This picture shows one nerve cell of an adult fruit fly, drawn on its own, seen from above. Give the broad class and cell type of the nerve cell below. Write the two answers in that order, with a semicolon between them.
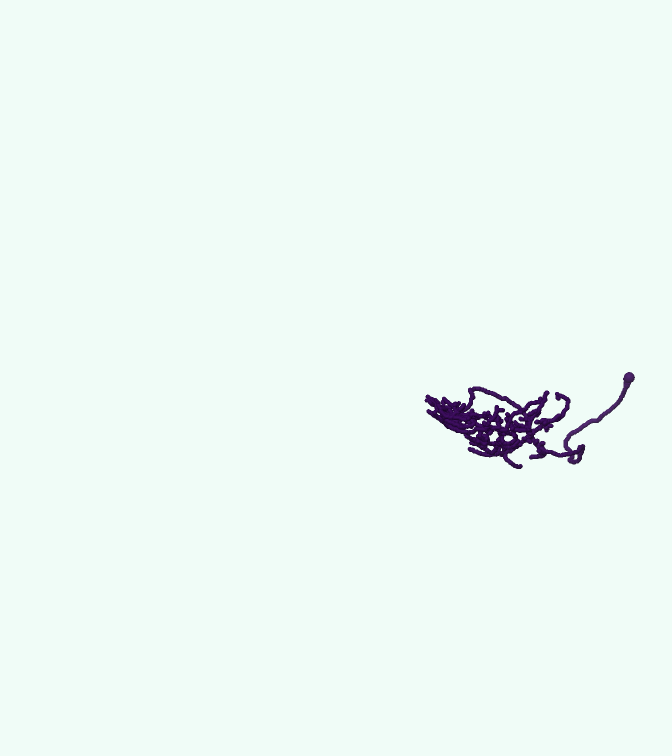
central-brain intrinsic neuron; SLP211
